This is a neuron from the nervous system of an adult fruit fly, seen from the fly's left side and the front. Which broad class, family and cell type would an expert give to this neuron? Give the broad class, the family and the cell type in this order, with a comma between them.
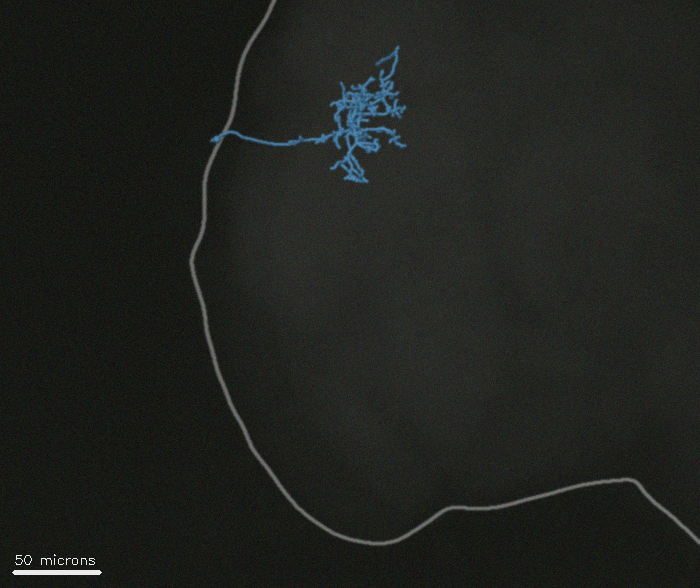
central-brain intrinsic neuron, hemilineage VLPl2_posterior, LHAV2b1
